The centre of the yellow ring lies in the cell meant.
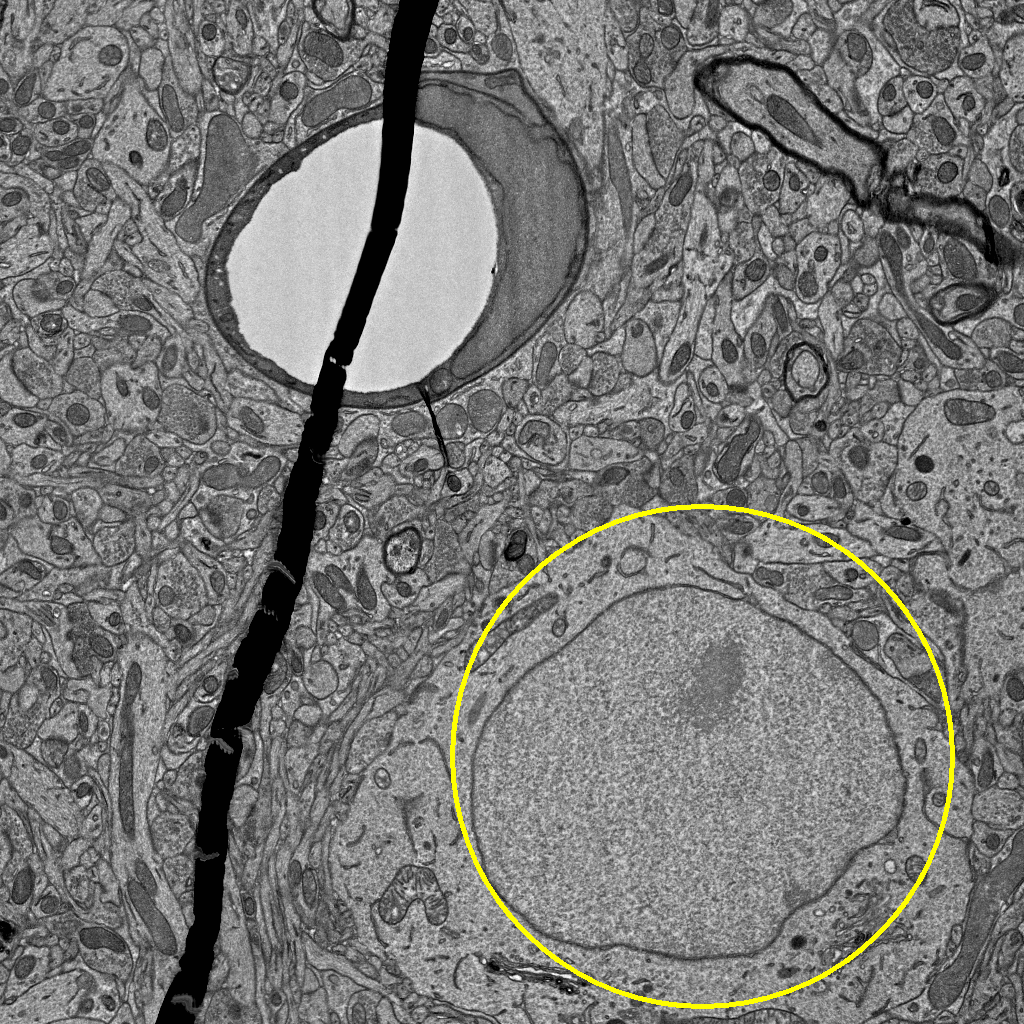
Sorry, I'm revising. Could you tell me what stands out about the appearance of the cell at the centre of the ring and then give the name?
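Large, rounded-oval nucleus; entire outline visible. Envelope mostly smooth, shallow irregularities only, no deep infoldings. Diffuse, ill-defined darker patch in upper half of nucleus. Small stack of flattened membranes in cytoplasm, lower right of nucleus. Cell: excitatory neuron.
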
